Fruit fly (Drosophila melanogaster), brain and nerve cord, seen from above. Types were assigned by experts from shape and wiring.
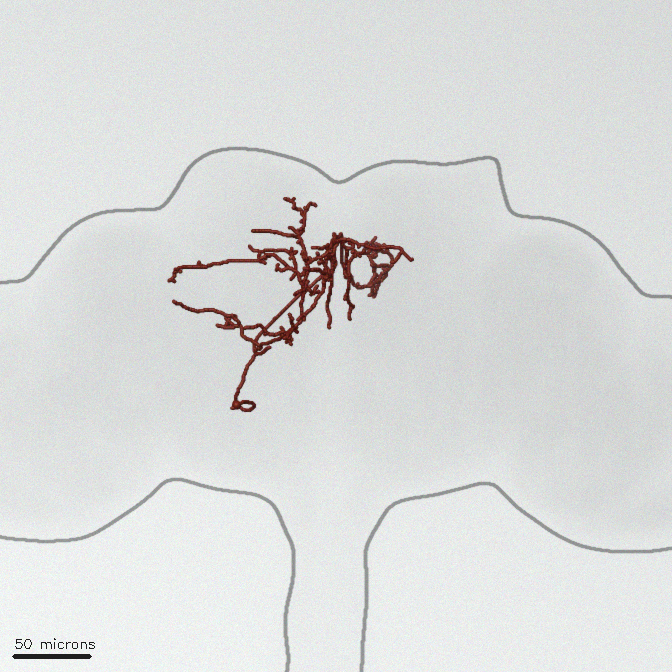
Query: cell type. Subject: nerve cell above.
SMP718m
